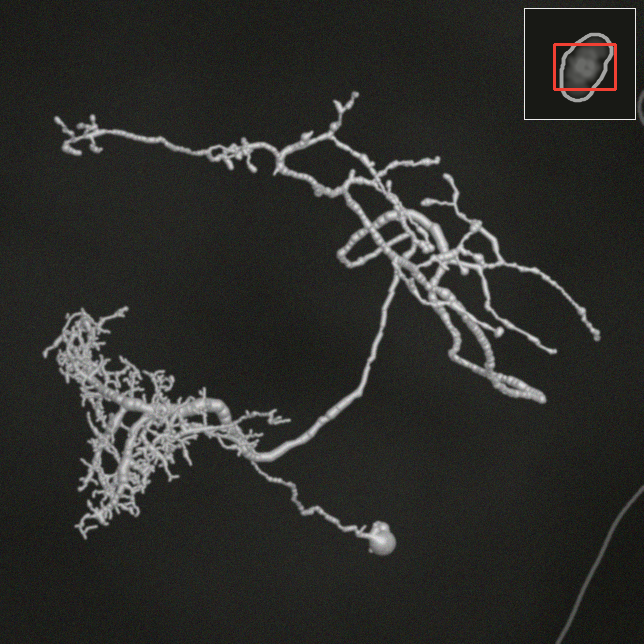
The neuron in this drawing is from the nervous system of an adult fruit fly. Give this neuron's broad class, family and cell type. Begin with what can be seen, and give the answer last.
In this view it is about as wide as it is tall. It is a descending neuron. The family is DNb. Its cell type is DNb06.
